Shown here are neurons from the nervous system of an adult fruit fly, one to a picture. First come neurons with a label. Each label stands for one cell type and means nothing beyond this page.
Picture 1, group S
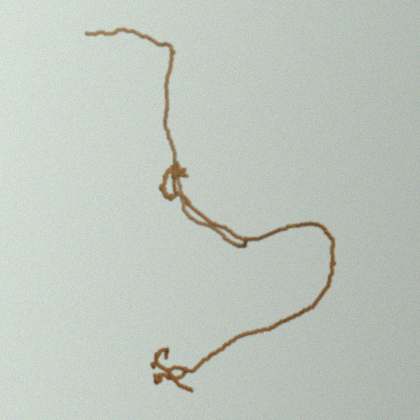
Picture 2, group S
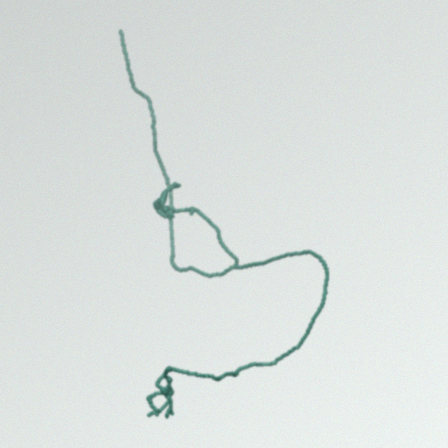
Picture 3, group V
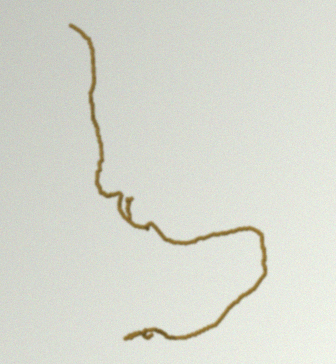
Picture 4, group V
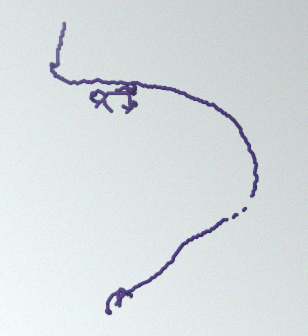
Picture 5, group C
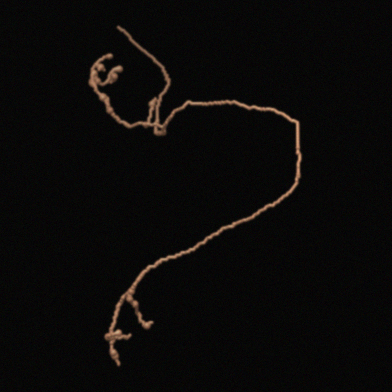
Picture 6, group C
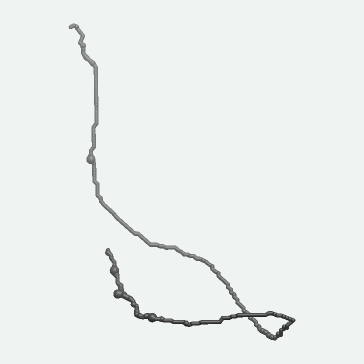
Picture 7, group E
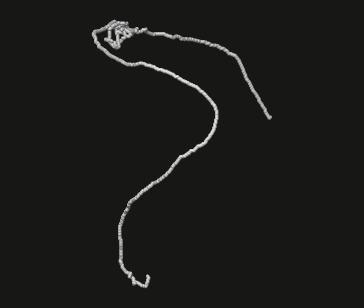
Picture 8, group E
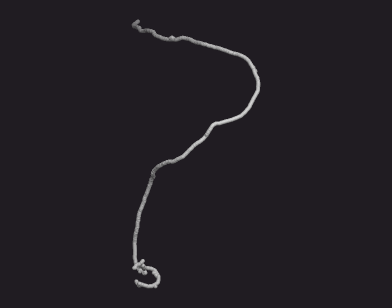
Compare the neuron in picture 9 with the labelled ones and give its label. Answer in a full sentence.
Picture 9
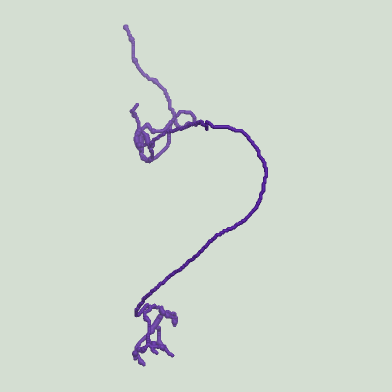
It belongs to group C.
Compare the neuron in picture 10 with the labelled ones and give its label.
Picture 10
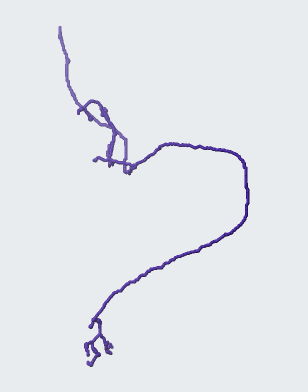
It belongs to group C.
